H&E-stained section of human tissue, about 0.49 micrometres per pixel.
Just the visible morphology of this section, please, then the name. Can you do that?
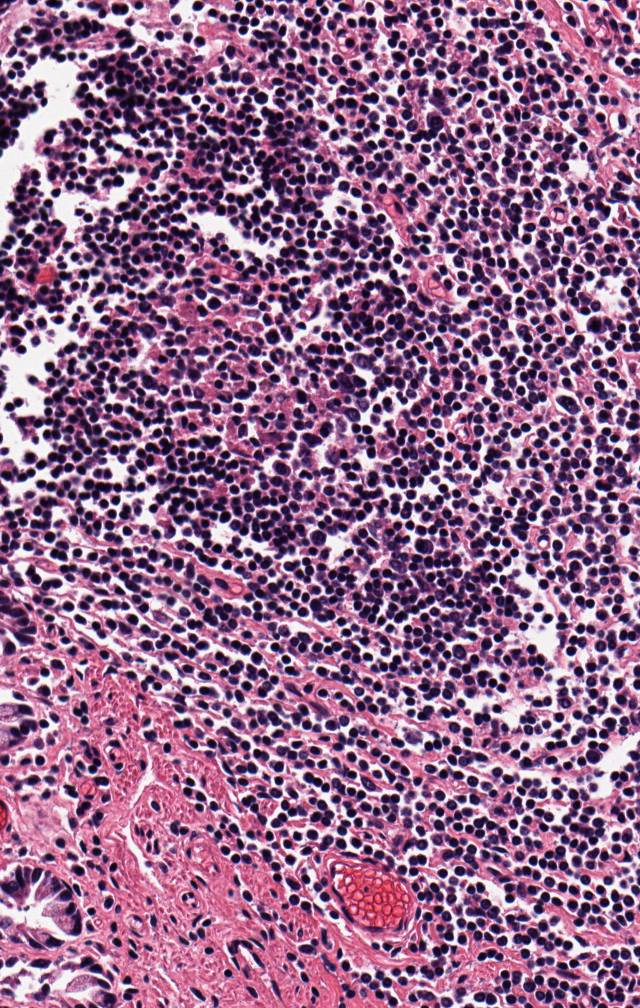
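The main finding is a dense sheet of small lymphocytes, filling most of the field, with dark round nuclei and scant cytoplasm. Next, small thin-walled vessels with pink walls are scattered through this sheet. In the lower left, pink fibrous stroma with spindle-shaped nuclei runs between the lymphocytes. Last, in the bottom left corner, a gland is lined by columnar epithelial cells. The section is terminal ileum.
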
